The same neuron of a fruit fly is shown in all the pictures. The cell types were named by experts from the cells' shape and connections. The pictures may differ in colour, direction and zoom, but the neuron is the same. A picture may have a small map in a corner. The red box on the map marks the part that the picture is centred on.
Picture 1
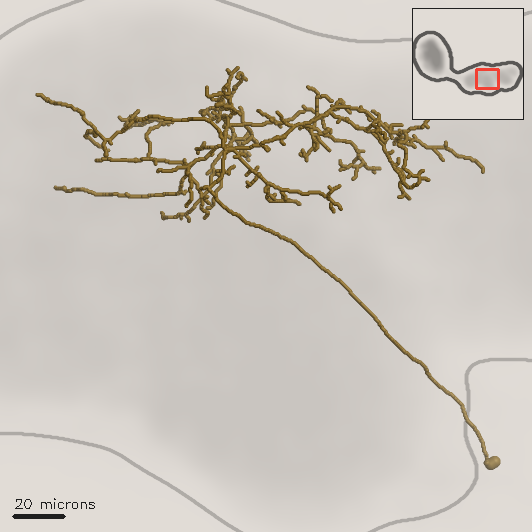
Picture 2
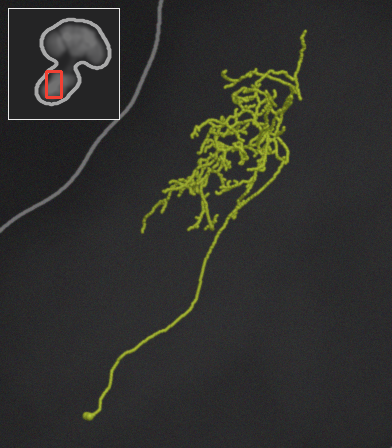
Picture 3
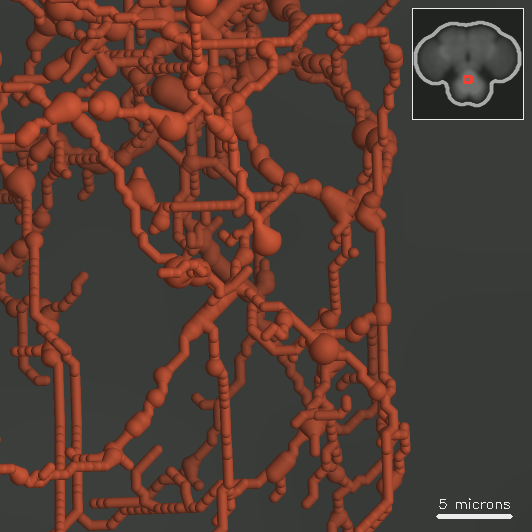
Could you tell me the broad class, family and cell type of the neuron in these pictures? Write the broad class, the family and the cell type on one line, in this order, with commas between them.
nerve-cord intrinsic neuron, hemilineage 12A, IN12A054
